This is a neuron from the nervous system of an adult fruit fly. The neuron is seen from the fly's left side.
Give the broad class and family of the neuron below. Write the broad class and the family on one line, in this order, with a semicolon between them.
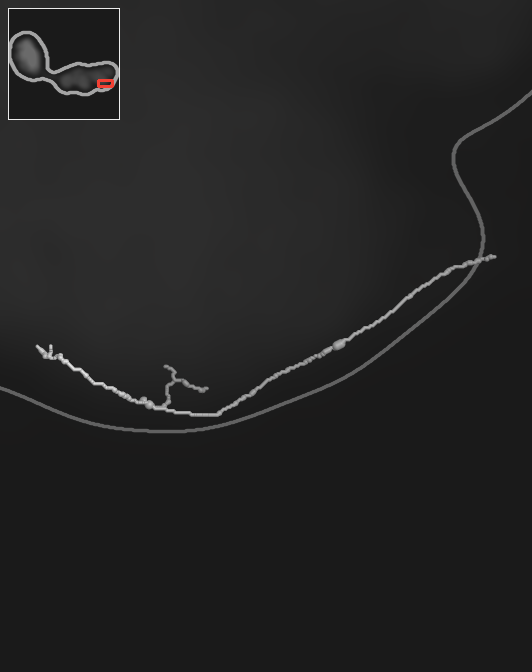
sensory neuron entering the nerve cord; class mechanosensory tactile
